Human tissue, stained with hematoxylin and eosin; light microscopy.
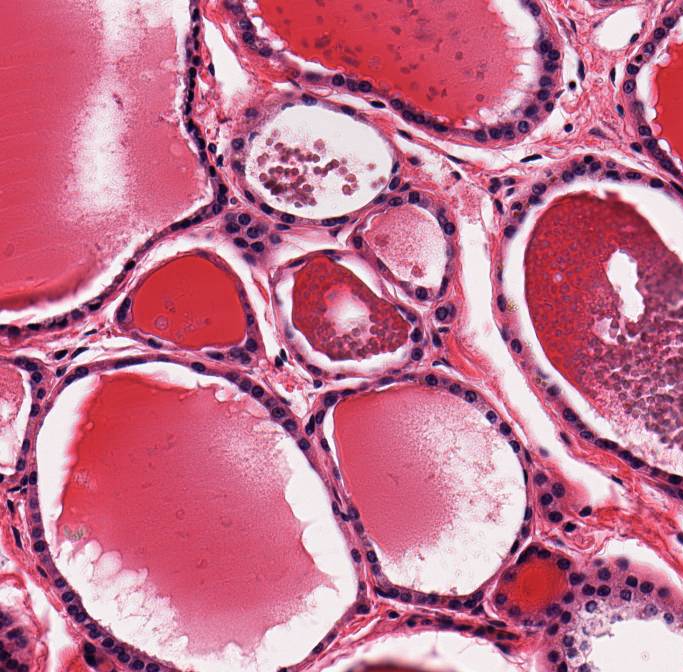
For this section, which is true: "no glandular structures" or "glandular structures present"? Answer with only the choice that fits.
Glandular structures present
